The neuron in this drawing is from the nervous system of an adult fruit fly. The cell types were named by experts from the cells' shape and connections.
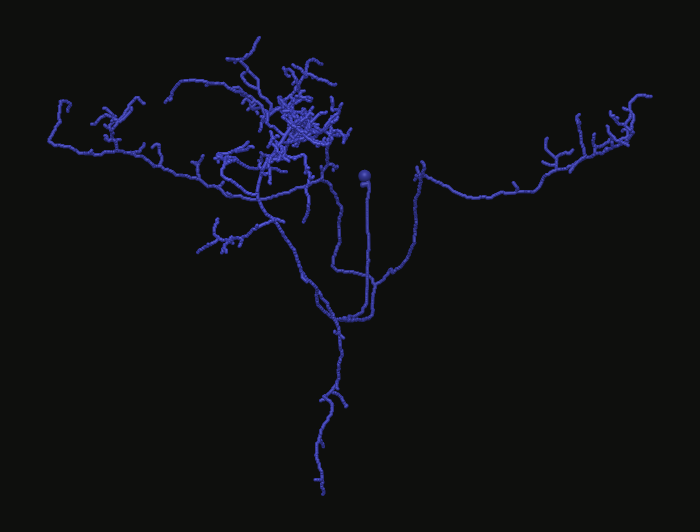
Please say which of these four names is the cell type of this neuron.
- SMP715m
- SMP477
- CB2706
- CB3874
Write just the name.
SMP715m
